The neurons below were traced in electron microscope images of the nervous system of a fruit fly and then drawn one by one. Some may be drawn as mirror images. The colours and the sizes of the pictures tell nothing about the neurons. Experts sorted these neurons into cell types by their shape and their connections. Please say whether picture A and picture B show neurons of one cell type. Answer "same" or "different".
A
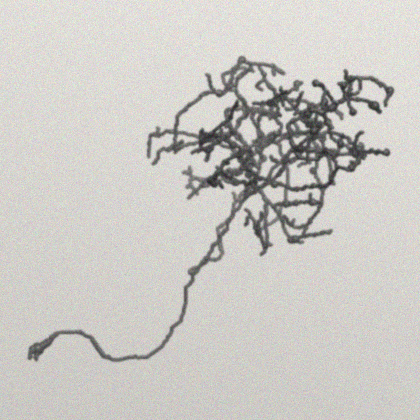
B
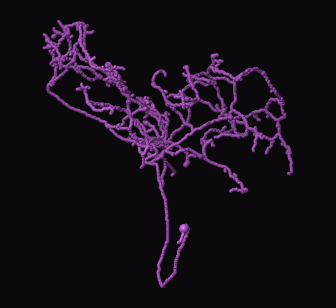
same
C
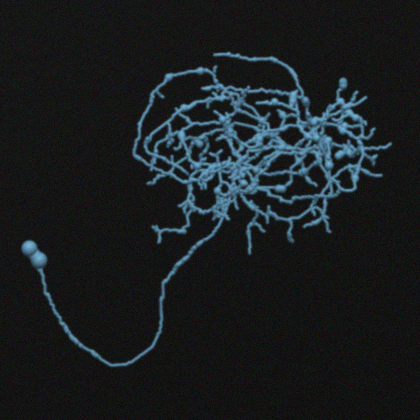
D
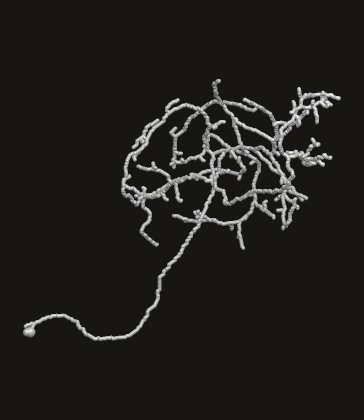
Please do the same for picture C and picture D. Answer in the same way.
different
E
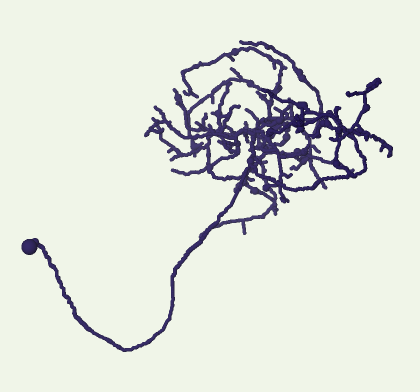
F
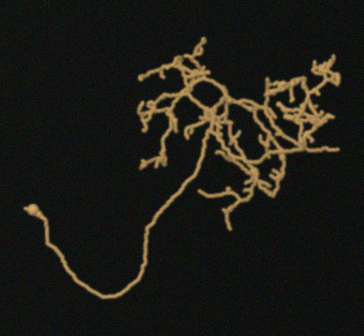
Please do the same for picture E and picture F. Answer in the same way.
different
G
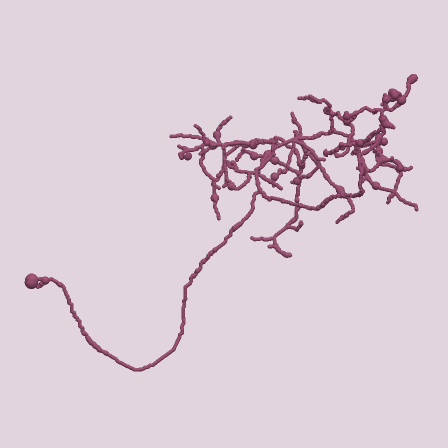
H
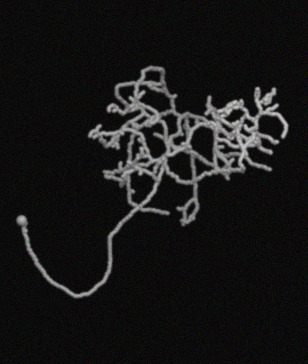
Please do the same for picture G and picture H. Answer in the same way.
same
